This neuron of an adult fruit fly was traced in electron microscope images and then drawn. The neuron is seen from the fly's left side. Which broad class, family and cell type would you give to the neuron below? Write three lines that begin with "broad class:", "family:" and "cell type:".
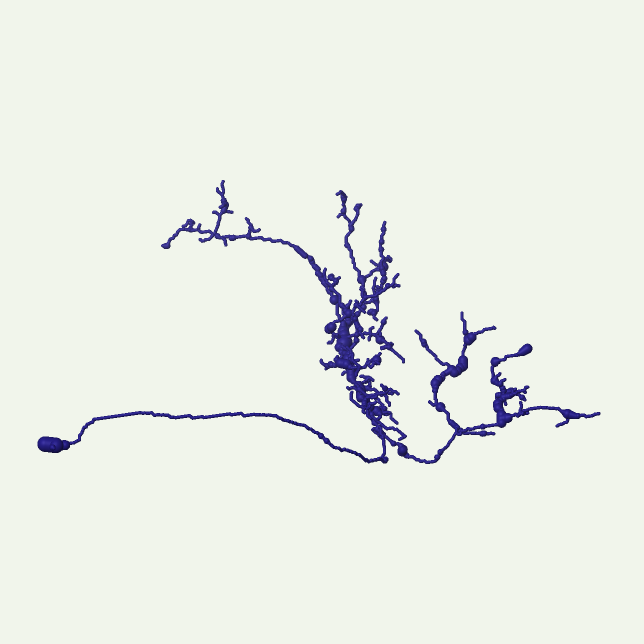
broad class: nerve-cord intrinsic neuron
family: hemilineage 14A
cell type: IN14A093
